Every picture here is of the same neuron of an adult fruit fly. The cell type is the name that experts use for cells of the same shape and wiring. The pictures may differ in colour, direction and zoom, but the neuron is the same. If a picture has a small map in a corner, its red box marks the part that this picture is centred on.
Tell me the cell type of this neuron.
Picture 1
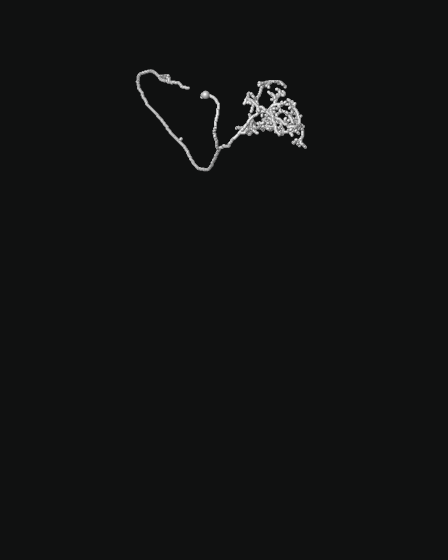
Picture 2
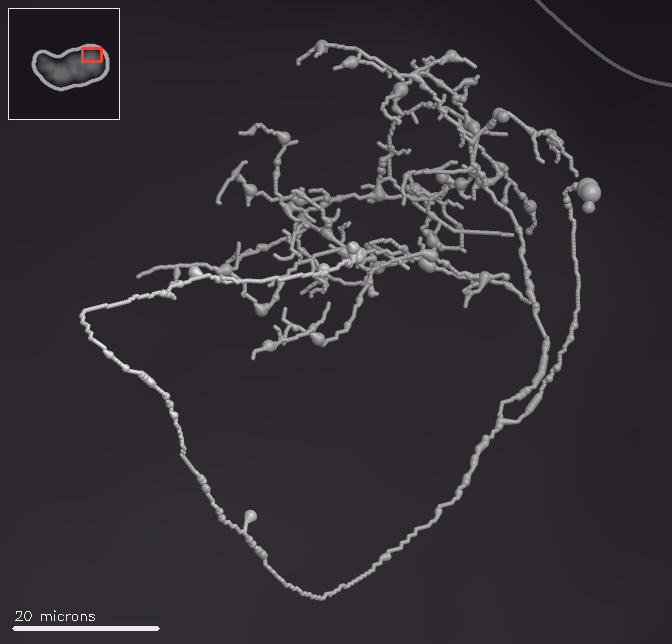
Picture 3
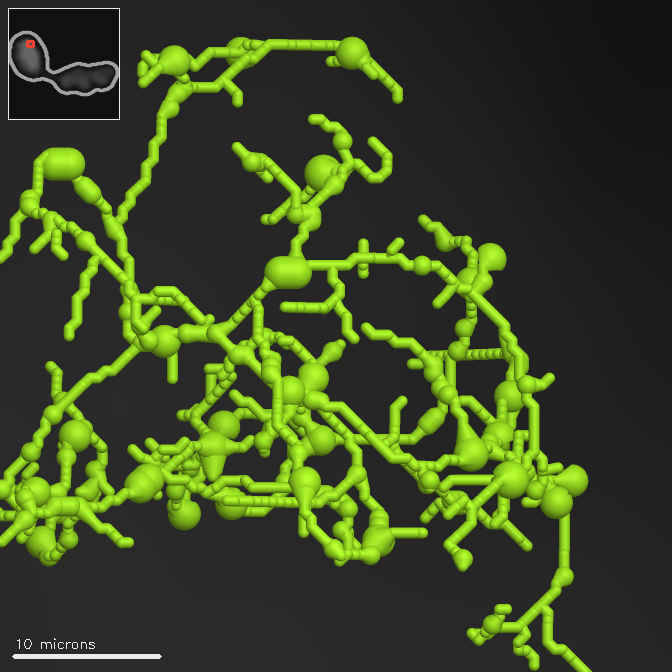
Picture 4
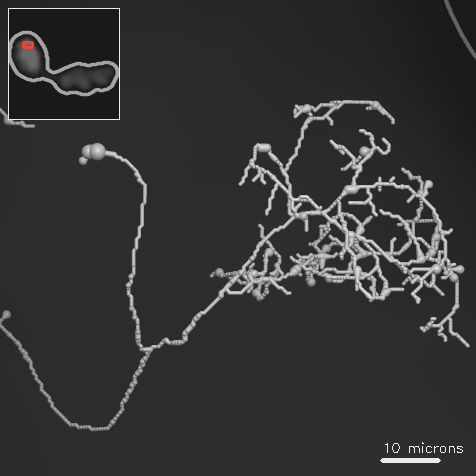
LHAD1c3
